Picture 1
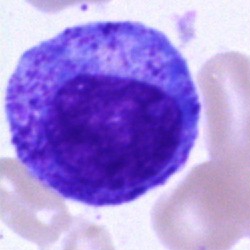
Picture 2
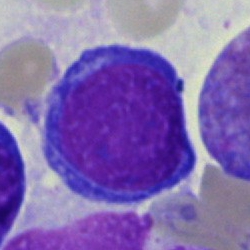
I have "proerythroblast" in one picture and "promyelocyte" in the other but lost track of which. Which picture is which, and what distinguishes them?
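Picture 1 shows a promyelocyte; picture 2 shows a proerythroblast. The promyelocyte's nucleus lies low, leaving a wider band of cytoplasm above it, while the proerythroblast's nucleus has only a narrow cytoplasmic rim around it. That cytoplasm is blue in the promyelocyte, paler just above the nucleus than at the cell edge; the proerythroblast's rim is deep blue. Chromatin is dark purple in the promyelocyte but finely stippled purple, without coarse dark clumps, in the proerythroblast. The proerythroblast's outline is roughly round, bulging slightly and angularly at the lower right.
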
